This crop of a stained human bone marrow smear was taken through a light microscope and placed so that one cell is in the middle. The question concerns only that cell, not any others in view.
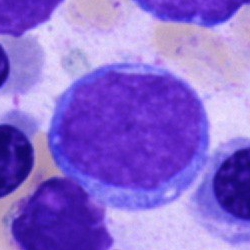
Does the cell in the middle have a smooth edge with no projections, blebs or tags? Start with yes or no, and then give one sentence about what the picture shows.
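Yes. The cell outline is round to slightly oval and smooth.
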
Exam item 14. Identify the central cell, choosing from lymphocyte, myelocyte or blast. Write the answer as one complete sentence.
Here the cell in the middle is a blast.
